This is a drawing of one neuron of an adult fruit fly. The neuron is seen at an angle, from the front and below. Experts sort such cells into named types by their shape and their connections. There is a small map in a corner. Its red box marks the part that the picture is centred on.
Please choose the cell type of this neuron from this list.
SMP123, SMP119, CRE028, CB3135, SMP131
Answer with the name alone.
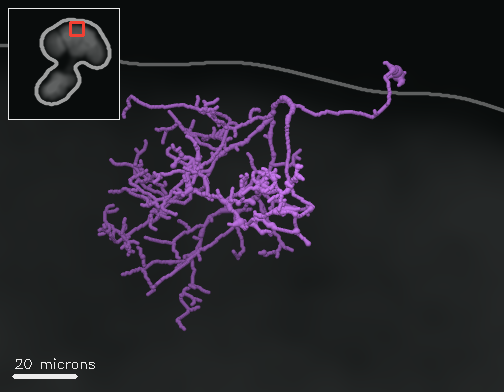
SMP119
